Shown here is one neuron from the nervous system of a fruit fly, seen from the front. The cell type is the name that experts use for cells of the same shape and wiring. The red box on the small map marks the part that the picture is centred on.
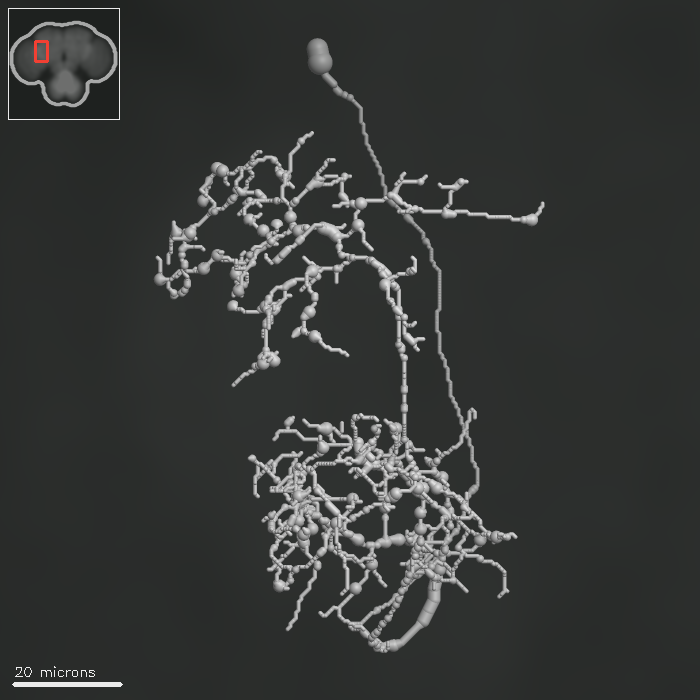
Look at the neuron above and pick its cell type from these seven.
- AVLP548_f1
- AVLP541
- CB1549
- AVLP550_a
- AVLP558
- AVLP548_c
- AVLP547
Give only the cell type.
CB1549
